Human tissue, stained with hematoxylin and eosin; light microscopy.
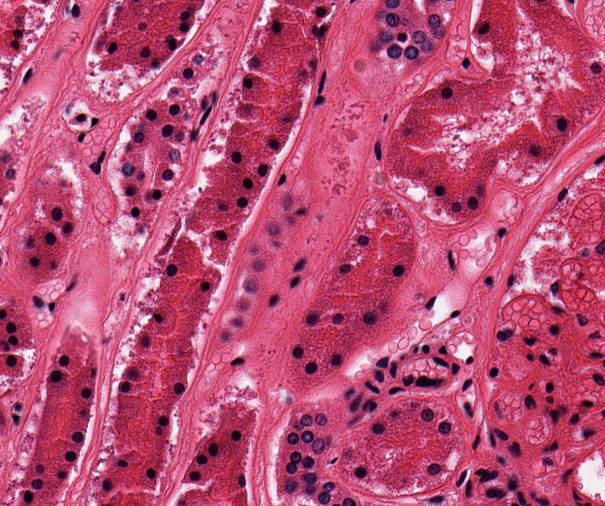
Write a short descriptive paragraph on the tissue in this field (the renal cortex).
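Here the field is filled by closely packed, elongated glandular tubules running roughly parallel and obliquely from bottom to top. Most of the lining cells have plenty of deeply eosinophilic, granular cytoplasm, each with a single small, round, dark nucleus near the centre. Their narrow lumens hold pale pink granular debris mixed with white empty spaces.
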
